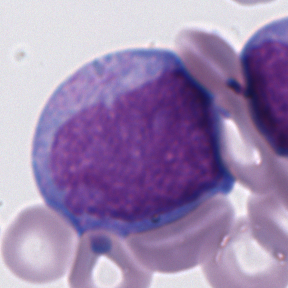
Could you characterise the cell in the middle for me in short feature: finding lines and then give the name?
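Nucleus: one single mass, with no lobes
Chromatin: finely granular, evenly spread, no coarse clumps
Cytoplasm: rim widest on the upper left side
Pale zone: in the cytoplasm just above the nucleus
Name: promyelocyte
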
